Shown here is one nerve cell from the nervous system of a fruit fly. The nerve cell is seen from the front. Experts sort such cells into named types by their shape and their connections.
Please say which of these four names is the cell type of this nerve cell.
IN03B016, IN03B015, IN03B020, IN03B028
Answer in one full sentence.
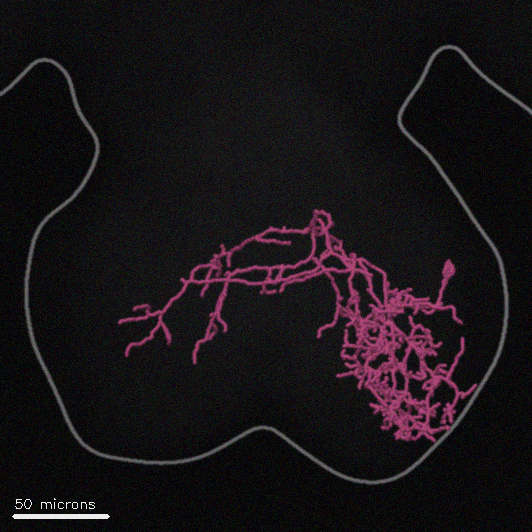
The nerve cell is a member of cell type IN03B020.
